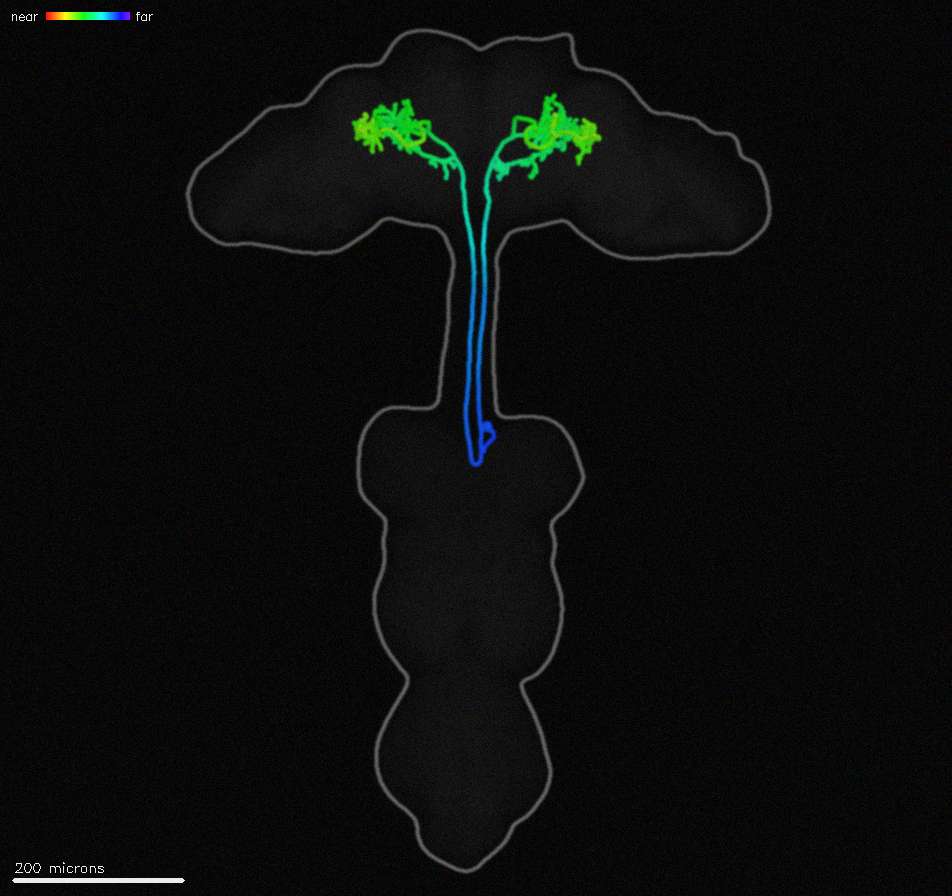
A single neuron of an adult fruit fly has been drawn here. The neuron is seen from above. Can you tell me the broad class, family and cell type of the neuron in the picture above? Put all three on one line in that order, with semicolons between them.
ascending neuron; hemilineage 01A; AN01A086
